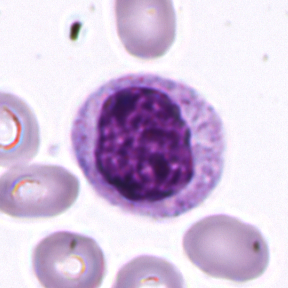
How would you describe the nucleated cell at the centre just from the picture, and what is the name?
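The outline is round and smooth. Its nucleus forms a single oval mass without lobes. The cytoplasm is pale lilac and holds fine, dust-like purple granules. This is a metamyelocyte.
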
